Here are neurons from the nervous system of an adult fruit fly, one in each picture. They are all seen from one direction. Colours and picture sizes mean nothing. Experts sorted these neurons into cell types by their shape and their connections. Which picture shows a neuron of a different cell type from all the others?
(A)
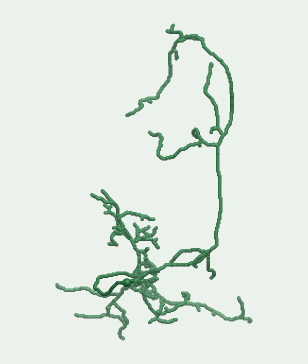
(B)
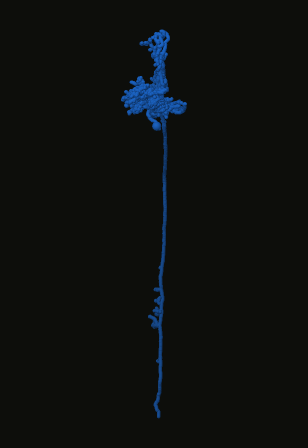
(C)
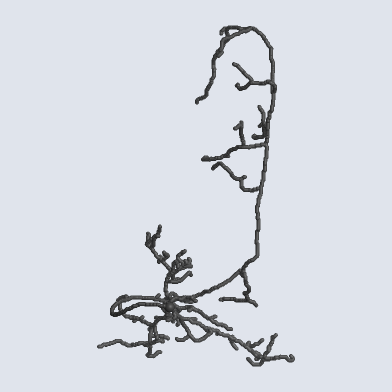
B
